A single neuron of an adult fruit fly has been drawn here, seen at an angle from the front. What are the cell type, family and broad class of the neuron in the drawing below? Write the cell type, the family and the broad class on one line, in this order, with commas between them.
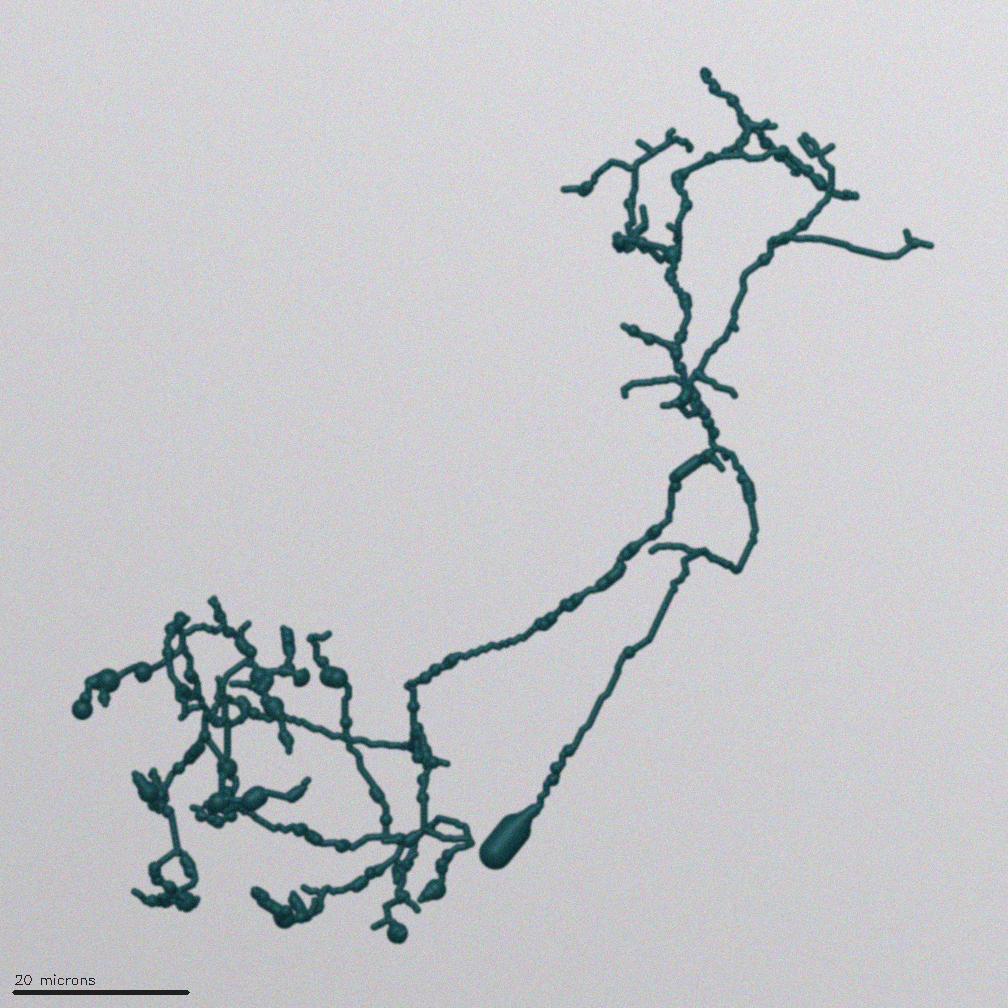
PAM01, class DAN, central-brain intrinsic neuron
